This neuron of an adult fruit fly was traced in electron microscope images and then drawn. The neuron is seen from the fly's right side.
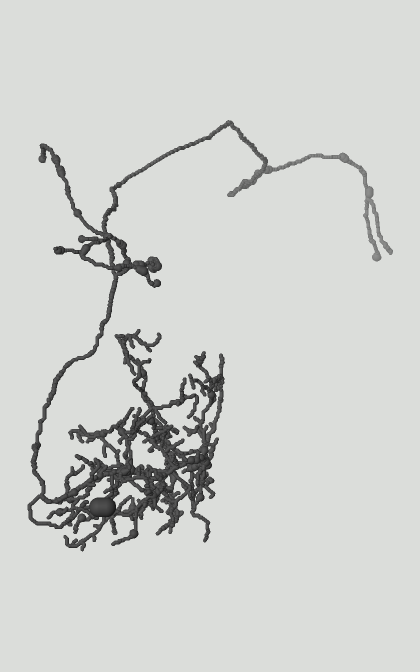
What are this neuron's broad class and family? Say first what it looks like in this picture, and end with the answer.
The cell body is at the lower left of the picture. The picture shows dozens of branch ends. It is a central-brain intrinsic neuron. The family is hemilineage VLPl&p2_lateral.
